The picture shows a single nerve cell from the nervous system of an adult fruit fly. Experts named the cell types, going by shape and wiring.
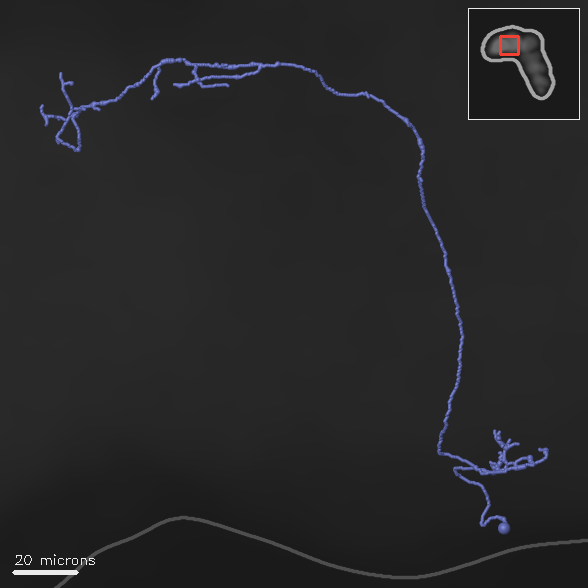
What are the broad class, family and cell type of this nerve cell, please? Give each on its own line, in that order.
central-brain intrinsic neuron
class Kenyon Cell
KCg-d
